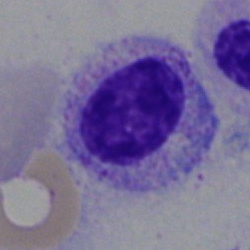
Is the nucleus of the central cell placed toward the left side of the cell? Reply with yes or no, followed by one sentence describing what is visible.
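Yes. The nucleus sits off-centre toward the upper left, leaving a wider rim of cytoplasm at the lower right.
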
